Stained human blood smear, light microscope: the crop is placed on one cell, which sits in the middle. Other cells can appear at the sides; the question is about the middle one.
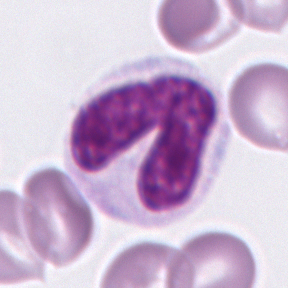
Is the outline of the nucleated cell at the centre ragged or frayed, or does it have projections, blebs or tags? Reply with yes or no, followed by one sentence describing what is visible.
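No. The cell outline is round and smooth.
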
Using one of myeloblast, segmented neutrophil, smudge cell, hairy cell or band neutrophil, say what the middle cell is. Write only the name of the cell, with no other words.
band neutrophil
